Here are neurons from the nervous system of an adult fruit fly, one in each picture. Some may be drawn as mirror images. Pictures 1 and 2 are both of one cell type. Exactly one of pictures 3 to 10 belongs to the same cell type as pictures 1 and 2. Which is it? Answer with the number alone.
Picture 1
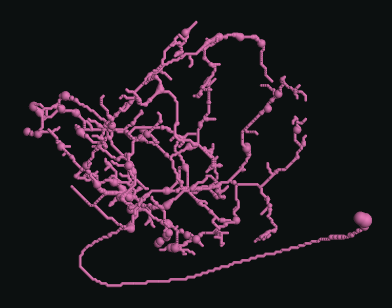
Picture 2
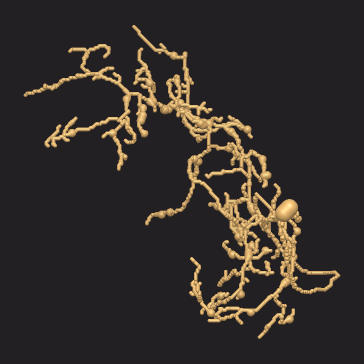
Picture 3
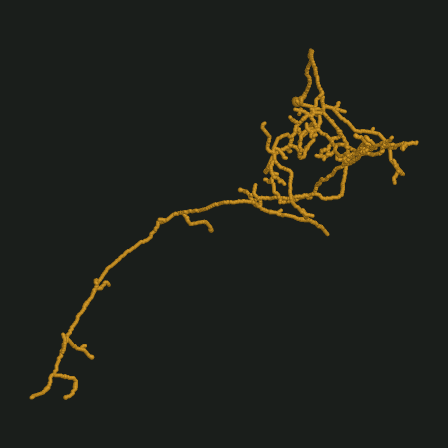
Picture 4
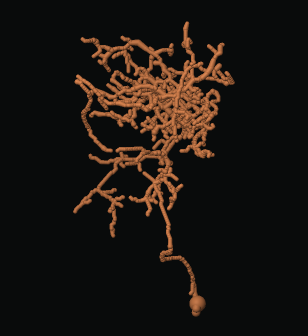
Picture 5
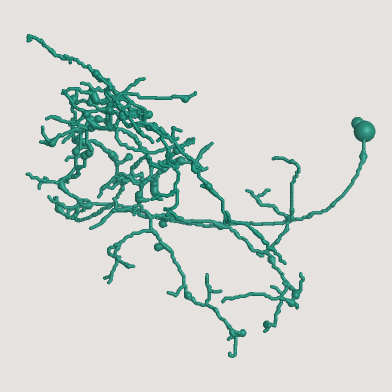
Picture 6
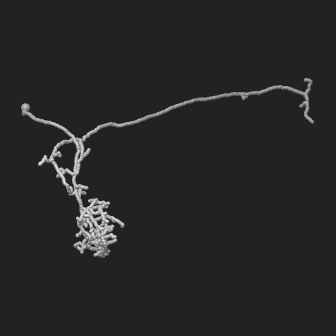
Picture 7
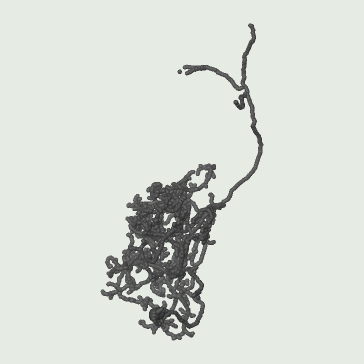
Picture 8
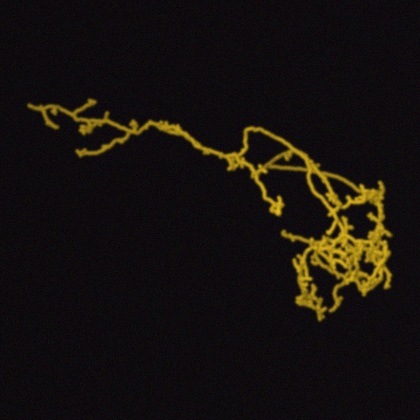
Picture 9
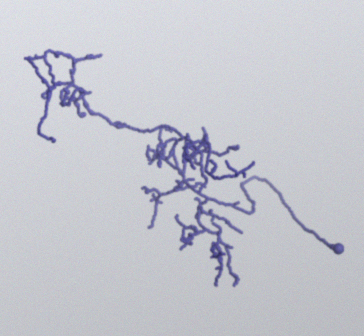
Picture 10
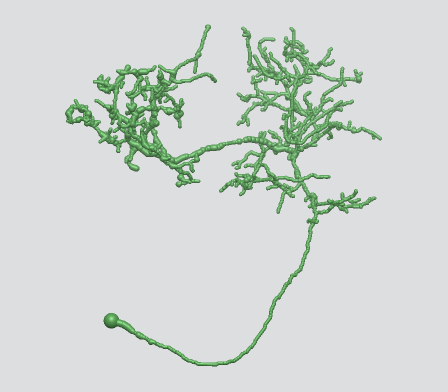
5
